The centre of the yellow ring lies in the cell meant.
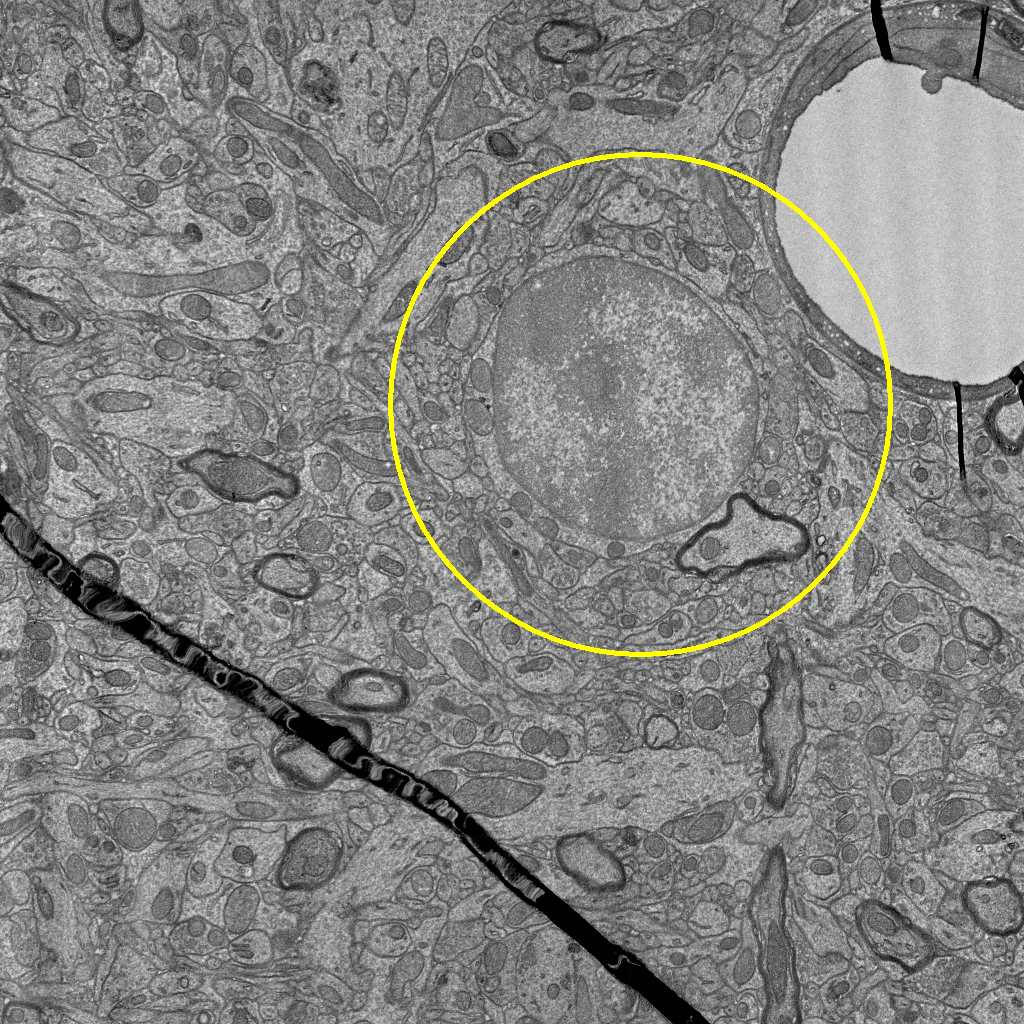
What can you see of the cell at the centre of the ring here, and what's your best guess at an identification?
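Round and shown whole within the section, the nucleus has a smooth outline without deep folds. Its chromatin is finely mottled, with pale and darker patches spread throughout. The cytoplasm contains no stacked rough endoplasmic reticulum. The cell is an oligodendrocyte.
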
